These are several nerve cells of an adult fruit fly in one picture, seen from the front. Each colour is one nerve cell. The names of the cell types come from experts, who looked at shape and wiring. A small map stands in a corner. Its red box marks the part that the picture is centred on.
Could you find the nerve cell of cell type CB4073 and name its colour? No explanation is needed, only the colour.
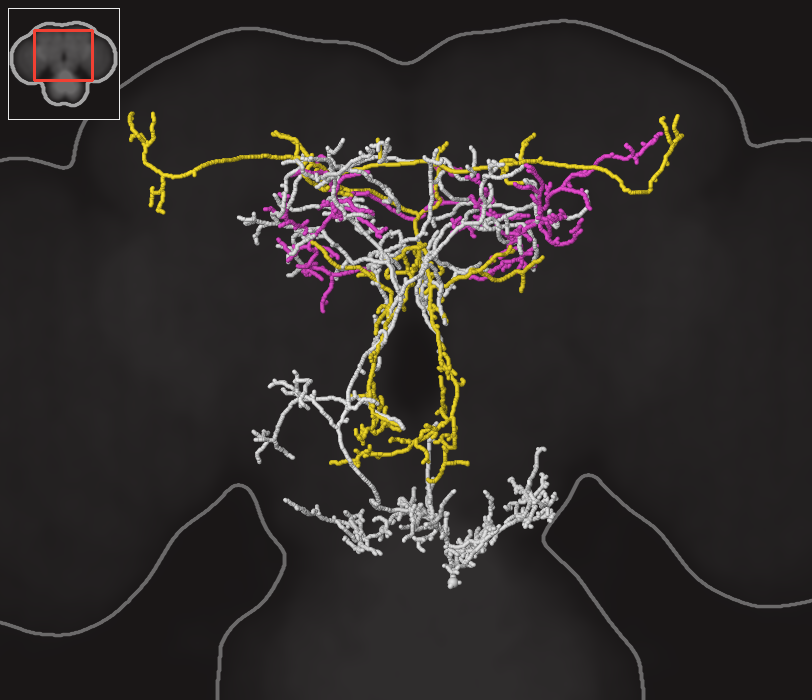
magenta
